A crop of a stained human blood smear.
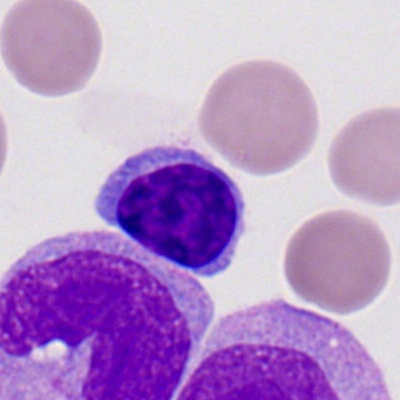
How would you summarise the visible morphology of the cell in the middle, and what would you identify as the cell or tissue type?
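Look first at the nucleus: it fills most of the cell, and you won't find any nucleoli in it. Around it runs just a narrow rim of pale blue cytoplasm, with no granules to be seen. This cell is a lymphocyte.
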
